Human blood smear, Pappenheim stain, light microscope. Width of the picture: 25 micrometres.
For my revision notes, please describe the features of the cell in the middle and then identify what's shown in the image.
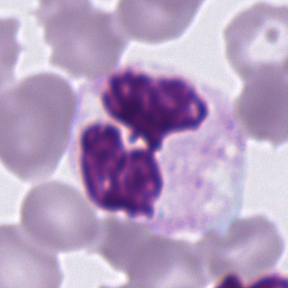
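Roughly round cell outline with a smooth edge. The nucleus is split into separate lobes lying in the upper and left parts of the cell; no nucleoli are visible. Fine small lilac-pink granules are scattered through the cytoplasm. The cell is a segmented neutrophil.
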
